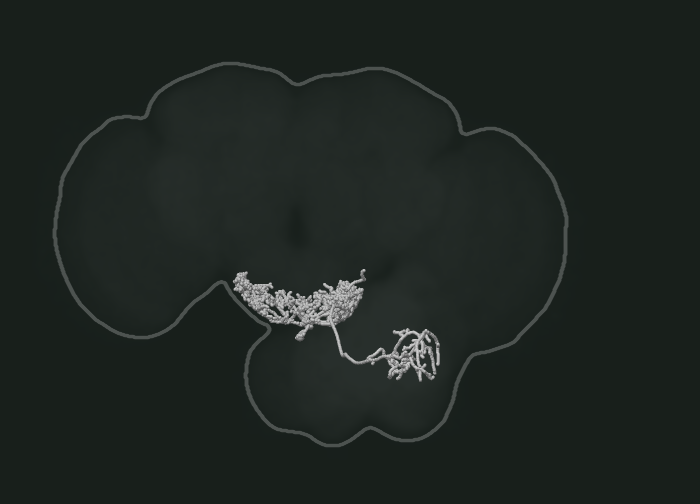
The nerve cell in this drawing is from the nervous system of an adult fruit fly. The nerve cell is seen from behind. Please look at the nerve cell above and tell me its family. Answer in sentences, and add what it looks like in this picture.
Its family is DNge. This is a descending neuron. As drawn here it is wider than it is tall.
